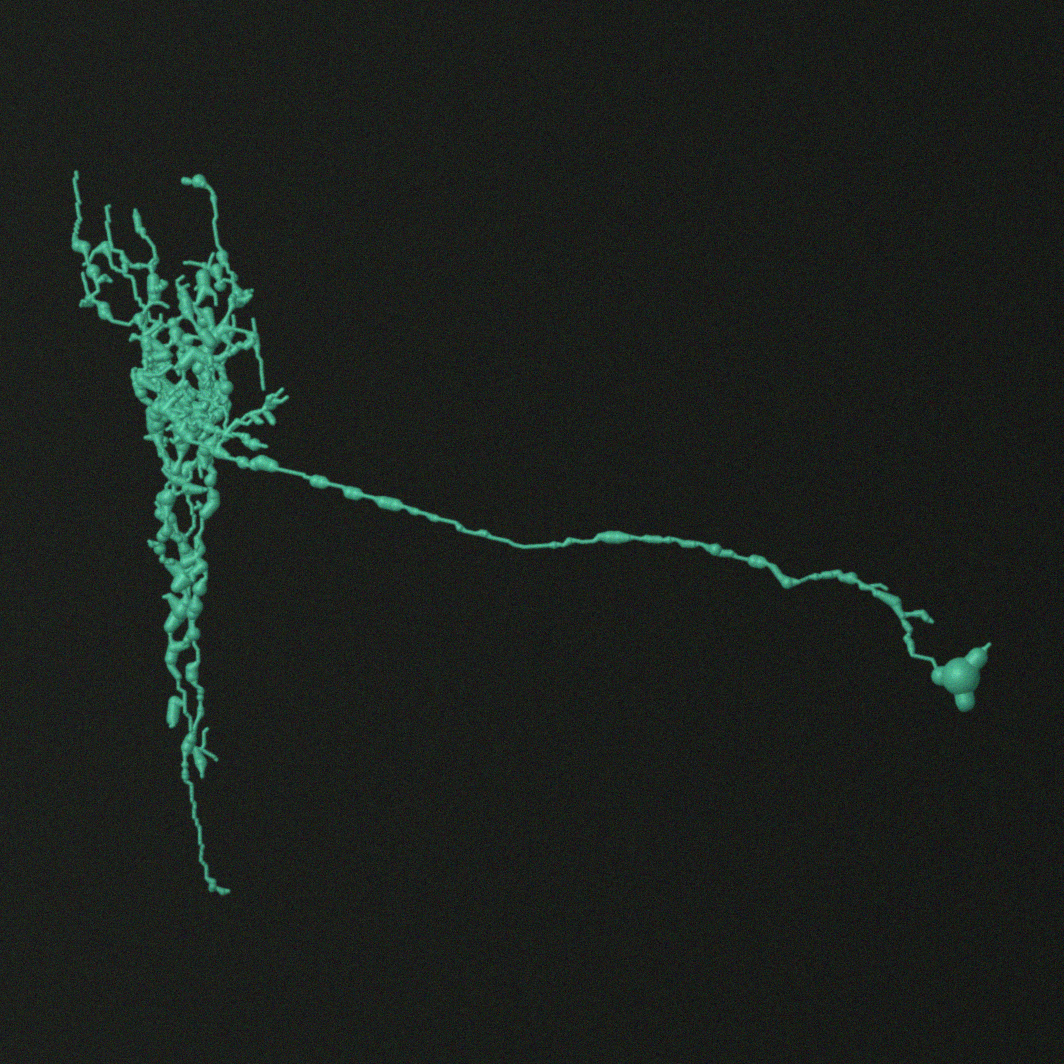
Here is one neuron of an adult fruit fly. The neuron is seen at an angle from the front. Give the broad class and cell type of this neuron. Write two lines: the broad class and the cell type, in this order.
optic-lobe intrinsic neuron
aMe6b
